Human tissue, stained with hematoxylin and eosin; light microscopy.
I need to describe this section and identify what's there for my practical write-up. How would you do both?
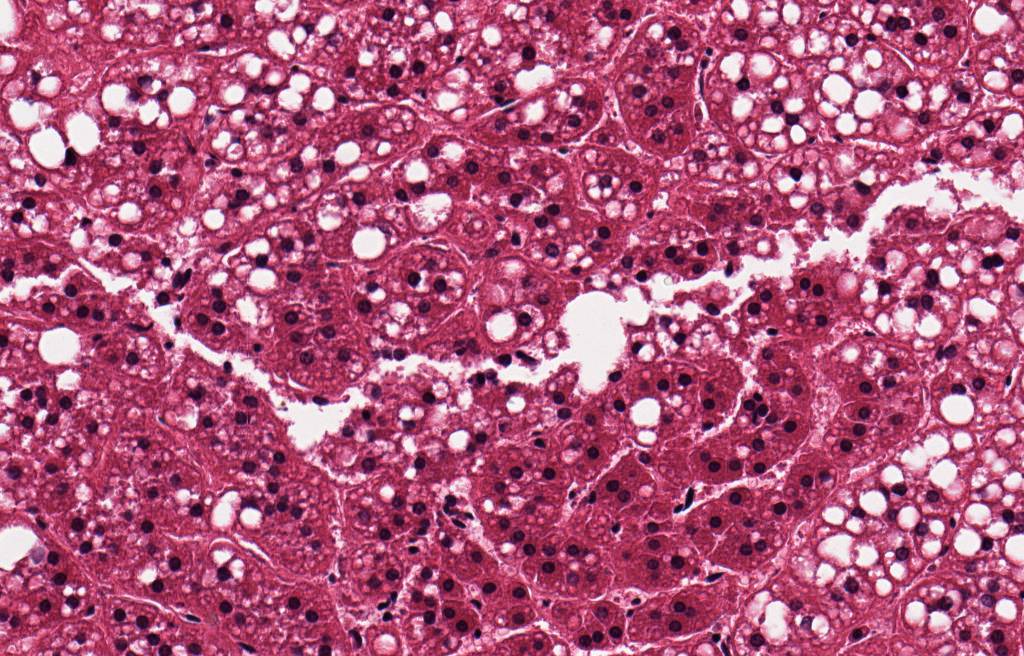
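See how many cells hold round, clear vacuoles, sharply outlined and empty-looking, in pink cytoplasm. Most cells carry one small, round, dark nucleus near the cell centre. Where a cell is filled with many small vacuoles, they gather around the nucleus, which still sits centrally. A few elongated dark nuclei lie in the thin clefts between cell groups, especially in the lower centre. So this is adrenal gland.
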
